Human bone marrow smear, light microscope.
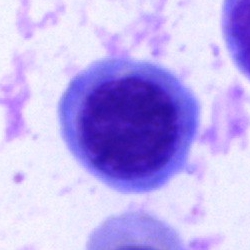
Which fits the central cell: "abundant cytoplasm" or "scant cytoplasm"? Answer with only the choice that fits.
Scant cytoplasm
